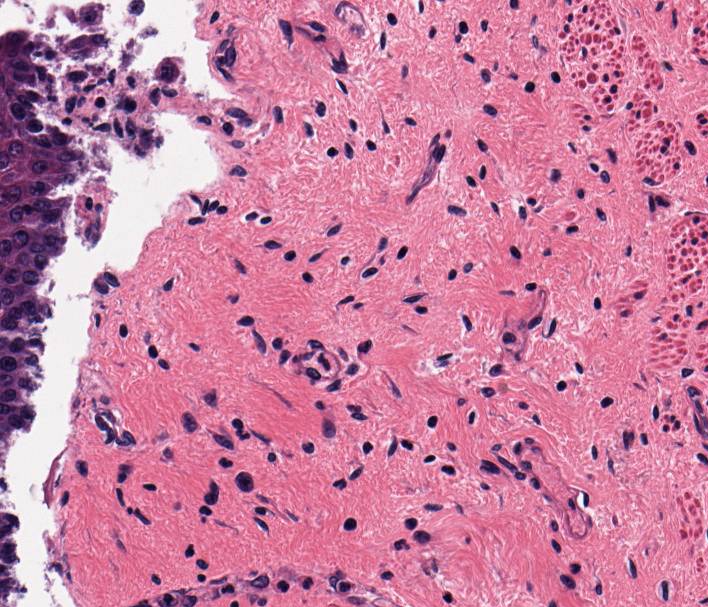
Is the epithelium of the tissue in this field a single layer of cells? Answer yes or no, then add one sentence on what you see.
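No. The epithelium at the left edge is many cell layers thick, with crowded oval nuclei.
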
